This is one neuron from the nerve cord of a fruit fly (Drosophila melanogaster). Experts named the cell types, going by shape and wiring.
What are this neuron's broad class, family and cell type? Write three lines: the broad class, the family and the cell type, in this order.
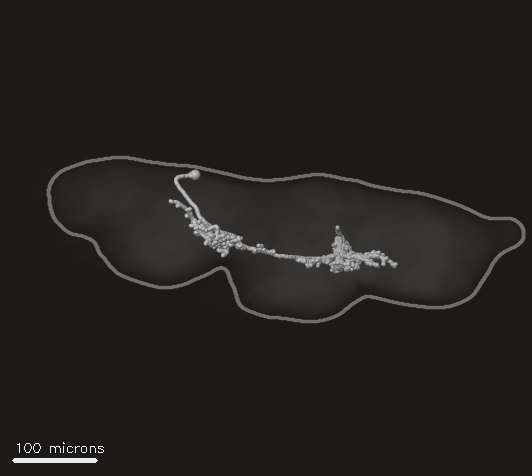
nerve-cord intrinsic neuron
hemilineage 23B
IN23B006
